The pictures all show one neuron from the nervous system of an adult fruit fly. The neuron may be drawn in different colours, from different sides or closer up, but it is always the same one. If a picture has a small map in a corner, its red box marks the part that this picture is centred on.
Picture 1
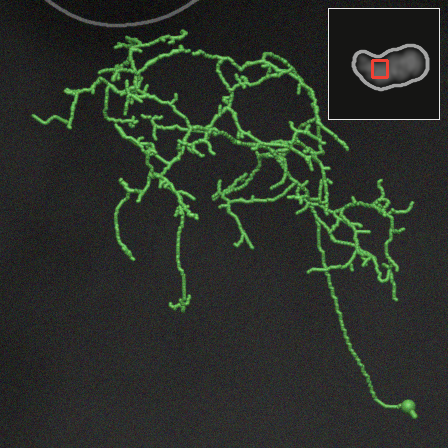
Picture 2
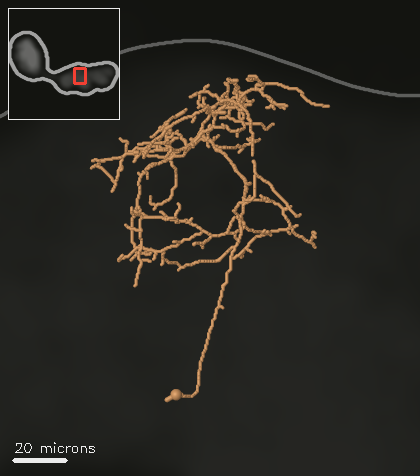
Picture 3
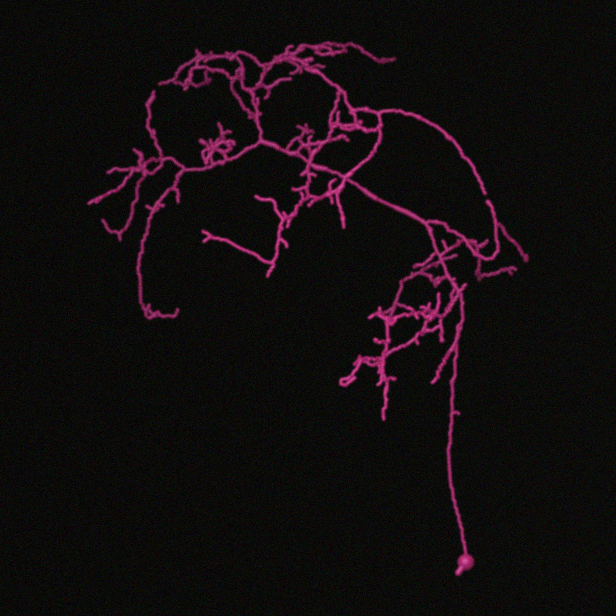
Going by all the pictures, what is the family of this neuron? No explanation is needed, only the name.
hemilineage 08A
